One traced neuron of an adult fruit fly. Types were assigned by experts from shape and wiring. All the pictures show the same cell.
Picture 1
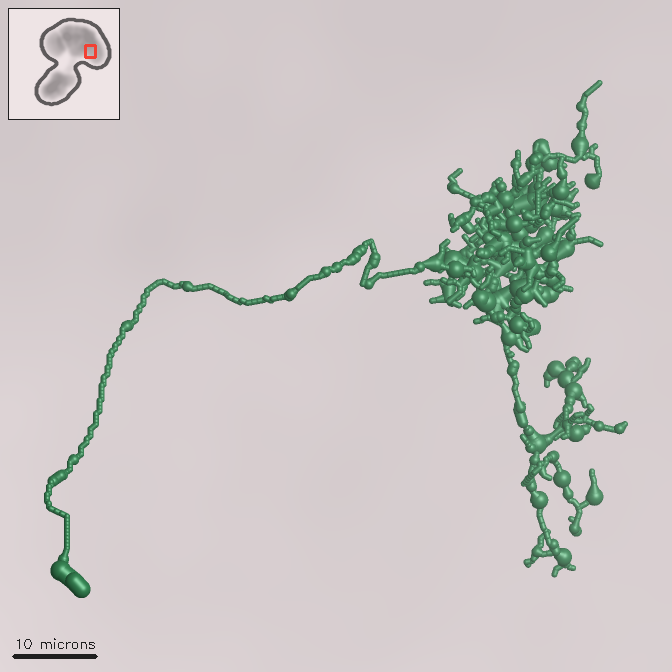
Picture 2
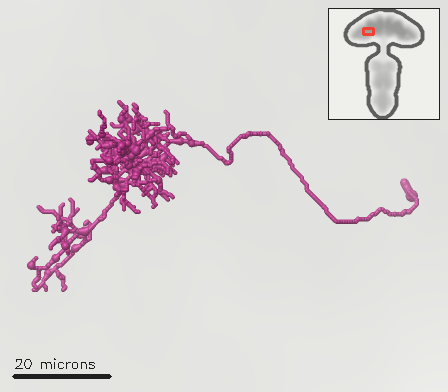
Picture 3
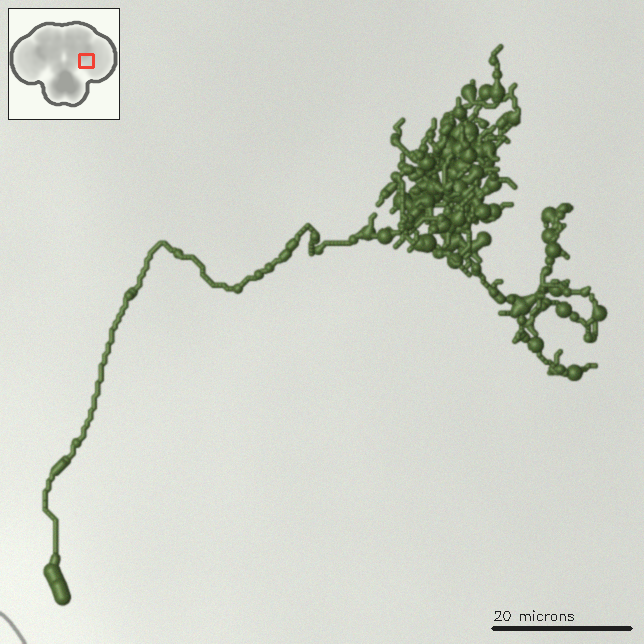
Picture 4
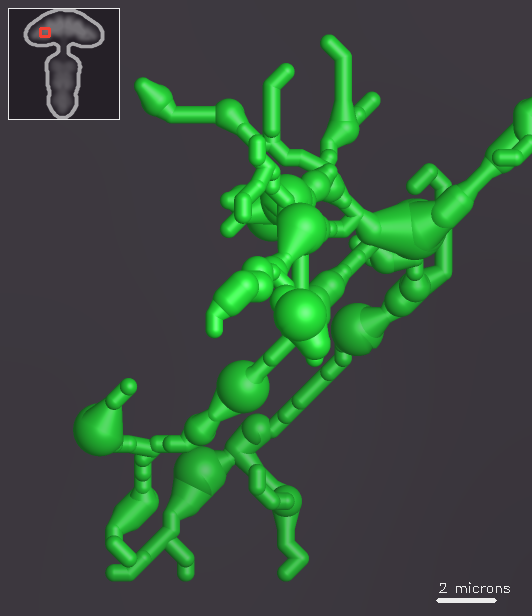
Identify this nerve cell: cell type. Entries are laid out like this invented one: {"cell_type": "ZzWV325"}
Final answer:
{"cell_type": "Li14"}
